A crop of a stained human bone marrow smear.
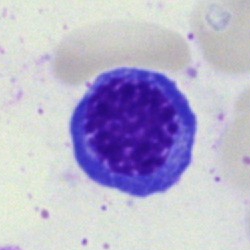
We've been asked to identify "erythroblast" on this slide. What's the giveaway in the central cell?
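Let's line this erythroblast up against what you can see. Start with the cytoplasm, which is deep blue.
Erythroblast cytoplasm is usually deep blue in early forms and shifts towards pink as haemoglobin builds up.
So that deep blue sits with the earlier end of the series. Now the chromatin: it is coarse, clumped into dark blocks with paler gaps between them.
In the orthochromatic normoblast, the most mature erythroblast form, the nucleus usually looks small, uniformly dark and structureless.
This clumped chromatin is not like that, which sets it apart from that form. Beyond that, the cell outline is round, and the cytoplasm forms a rim around the whole nucleus.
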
